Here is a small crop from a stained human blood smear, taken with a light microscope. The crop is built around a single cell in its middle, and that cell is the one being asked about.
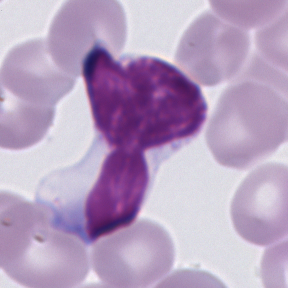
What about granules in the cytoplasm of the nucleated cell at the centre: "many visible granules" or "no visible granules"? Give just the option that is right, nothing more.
No visible granules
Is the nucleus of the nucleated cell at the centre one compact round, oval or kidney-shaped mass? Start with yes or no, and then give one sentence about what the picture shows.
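No. The nucleus forms two lobes joined by a narrow waist, the upper lobe larger than the lower.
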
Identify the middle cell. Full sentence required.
Classified as a large granular lymphocyte is the cell in the middle of this crop.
